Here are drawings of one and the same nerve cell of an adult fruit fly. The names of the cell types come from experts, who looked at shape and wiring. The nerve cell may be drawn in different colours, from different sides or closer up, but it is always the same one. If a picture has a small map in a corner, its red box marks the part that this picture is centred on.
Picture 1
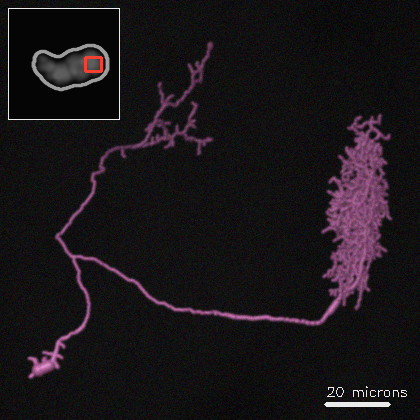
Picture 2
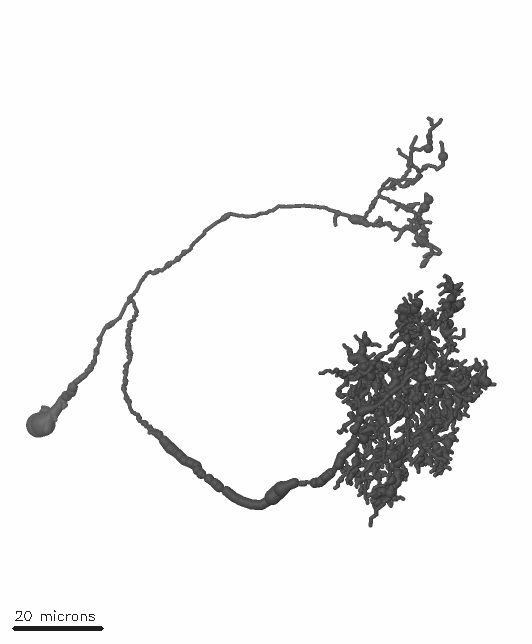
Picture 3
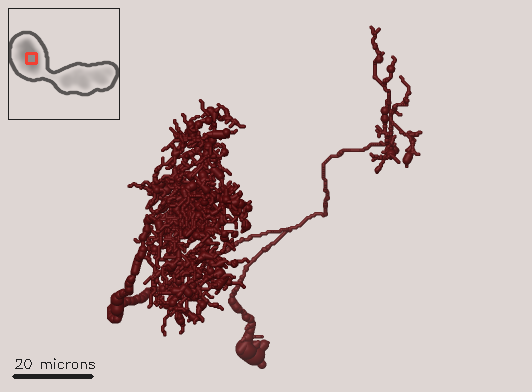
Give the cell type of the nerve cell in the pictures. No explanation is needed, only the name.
MeLo9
